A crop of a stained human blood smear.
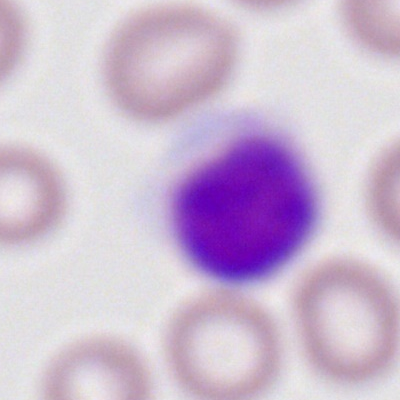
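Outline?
Roughly round.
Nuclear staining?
Dense, dark purple.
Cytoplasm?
Pale blue; no granules visible.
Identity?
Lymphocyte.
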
